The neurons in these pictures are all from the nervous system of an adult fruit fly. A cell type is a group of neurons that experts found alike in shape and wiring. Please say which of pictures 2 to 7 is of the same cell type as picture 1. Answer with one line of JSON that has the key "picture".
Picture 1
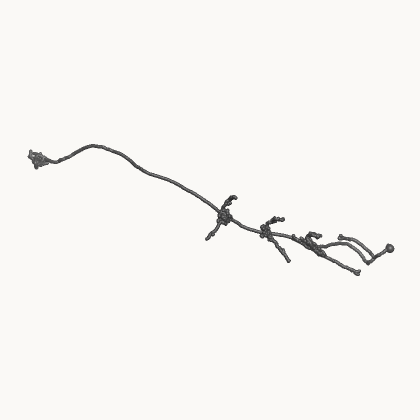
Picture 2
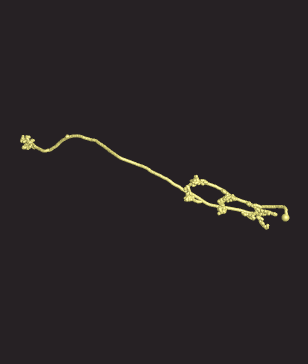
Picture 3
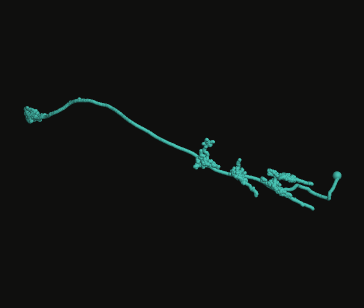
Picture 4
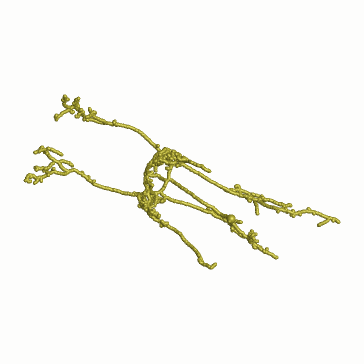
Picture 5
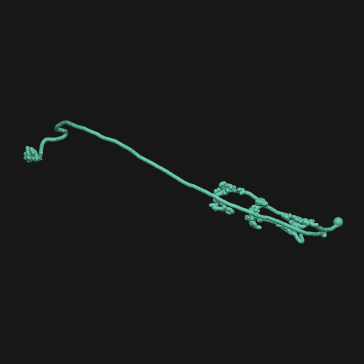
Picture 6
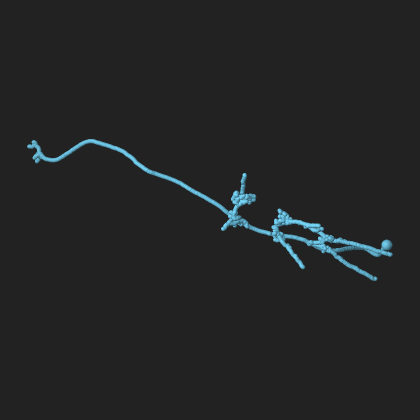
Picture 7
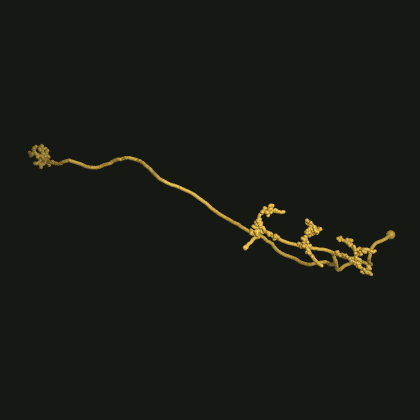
{"picture": 3}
